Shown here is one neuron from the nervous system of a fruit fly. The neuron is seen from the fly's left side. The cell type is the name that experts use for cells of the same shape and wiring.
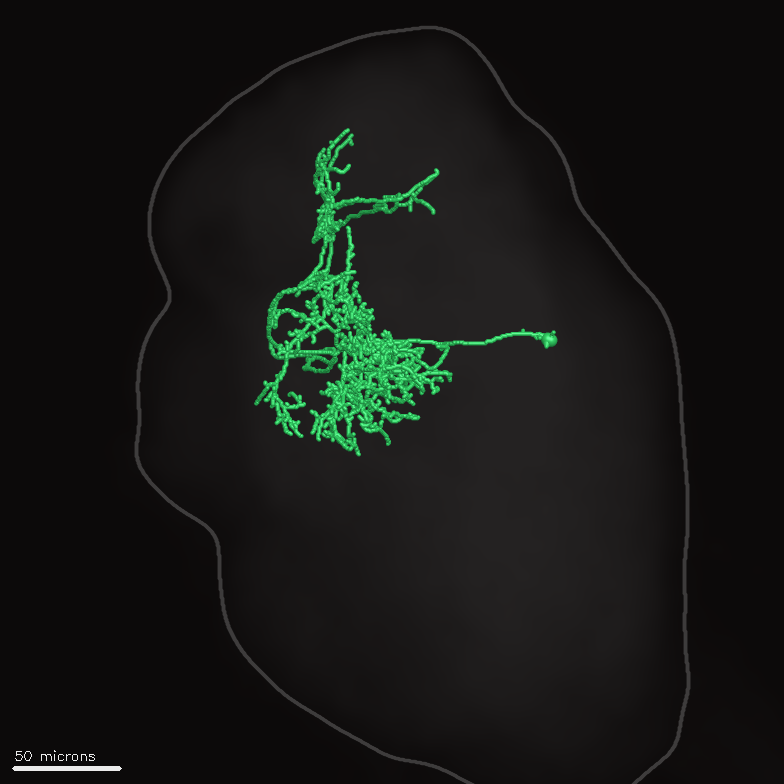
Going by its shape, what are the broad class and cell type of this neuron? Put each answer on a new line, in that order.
central-brain intrinsic neuron
AVLP578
